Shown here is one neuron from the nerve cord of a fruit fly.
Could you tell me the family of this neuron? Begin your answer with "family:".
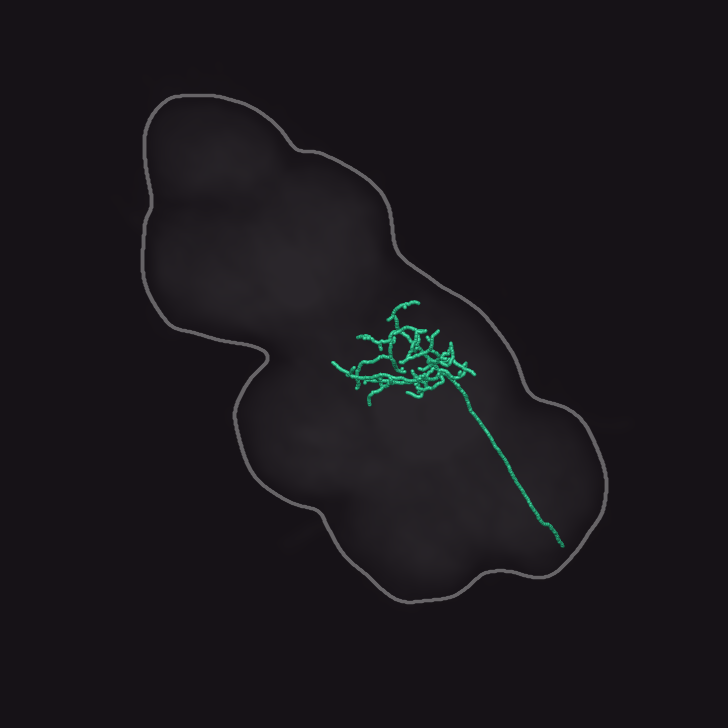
family: hemilineage WEDd1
